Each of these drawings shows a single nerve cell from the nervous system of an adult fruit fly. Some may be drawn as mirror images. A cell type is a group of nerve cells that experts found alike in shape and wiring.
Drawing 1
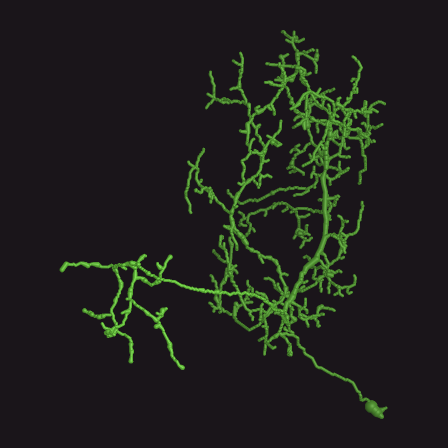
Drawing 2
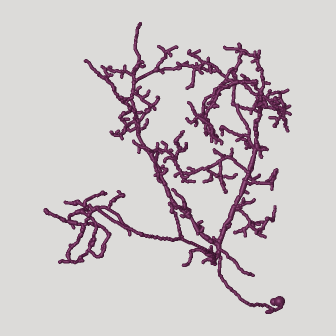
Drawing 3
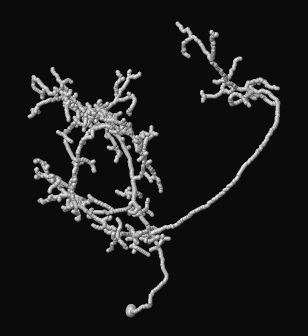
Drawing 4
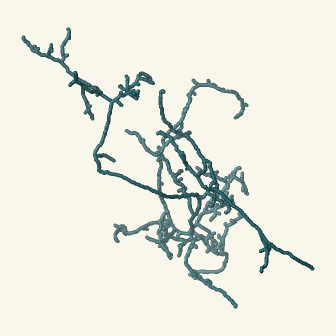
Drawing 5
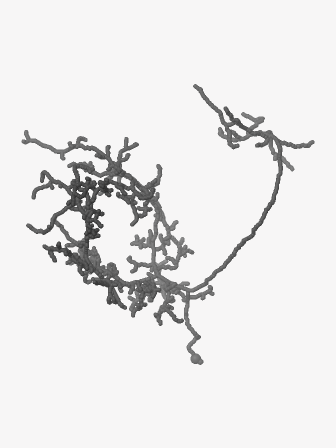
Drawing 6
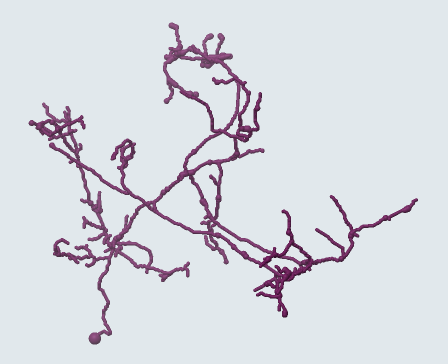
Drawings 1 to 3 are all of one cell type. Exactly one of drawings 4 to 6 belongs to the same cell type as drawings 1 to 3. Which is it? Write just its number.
5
